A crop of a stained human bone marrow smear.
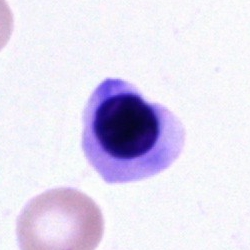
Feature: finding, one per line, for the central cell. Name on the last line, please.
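Outline: irregular and angular, notched at the upper edge
Chromatin: dense, very dark purple
Cytoplasm colour: blue-violet
Cytoplasm extent: widest below and right of the nucleus
Name: erythroblast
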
